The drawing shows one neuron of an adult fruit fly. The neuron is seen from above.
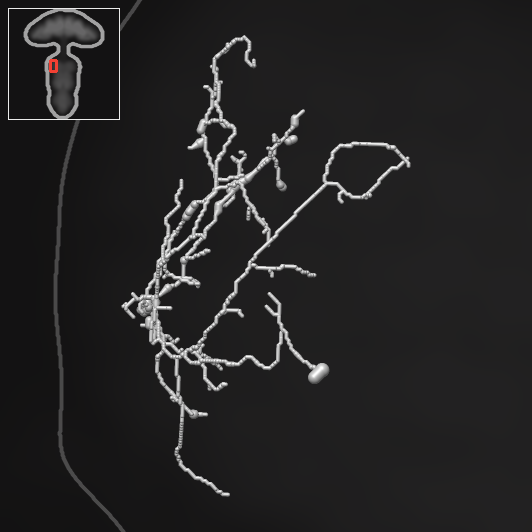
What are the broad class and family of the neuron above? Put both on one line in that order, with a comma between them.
nerve-cord intrinsic neuron, hemilineage 19A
